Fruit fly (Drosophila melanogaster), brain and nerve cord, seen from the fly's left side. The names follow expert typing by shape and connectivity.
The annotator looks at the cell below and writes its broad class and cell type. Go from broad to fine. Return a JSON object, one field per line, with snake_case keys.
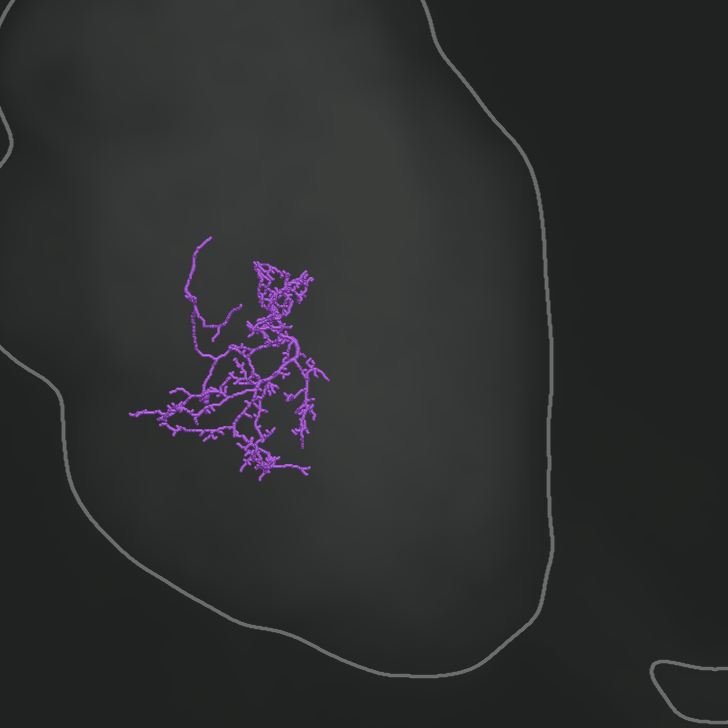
{
 "broad_class": "central-brain intrinsic neuron",
 "cell_type": "CB3201"
}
